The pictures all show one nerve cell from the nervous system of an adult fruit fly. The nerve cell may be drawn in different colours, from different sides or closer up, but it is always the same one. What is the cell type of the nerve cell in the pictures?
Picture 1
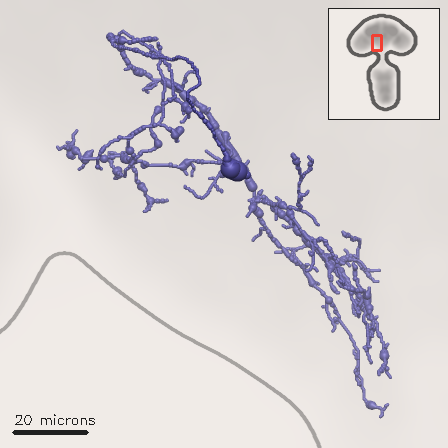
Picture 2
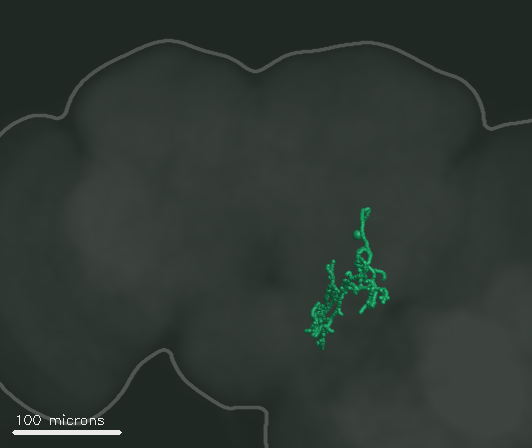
CB1282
